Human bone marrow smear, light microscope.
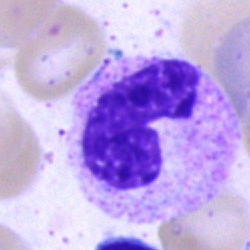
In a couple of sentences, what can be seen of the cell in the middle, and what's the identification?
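The nucleus is deeply indented on its right side, producing a kidney shape, and lies off-centre toward the left side of the cell. Its chromatin is dark purple and coarsely clumped. Fine pink-violet granules are scattered throughout the cytoplasm. The cell is a band neutrophil.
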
